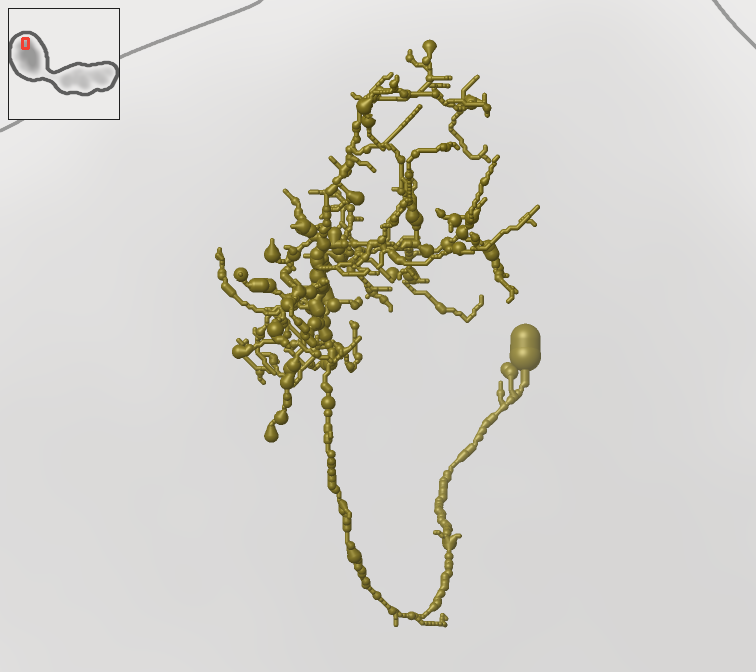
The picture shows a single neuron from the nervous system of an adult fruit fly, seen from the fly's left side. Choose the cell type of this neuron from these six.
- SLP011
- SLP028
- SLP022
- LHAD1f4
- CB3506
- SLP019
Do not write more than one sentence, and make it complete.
The cell type held by this neuron is SLP019.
